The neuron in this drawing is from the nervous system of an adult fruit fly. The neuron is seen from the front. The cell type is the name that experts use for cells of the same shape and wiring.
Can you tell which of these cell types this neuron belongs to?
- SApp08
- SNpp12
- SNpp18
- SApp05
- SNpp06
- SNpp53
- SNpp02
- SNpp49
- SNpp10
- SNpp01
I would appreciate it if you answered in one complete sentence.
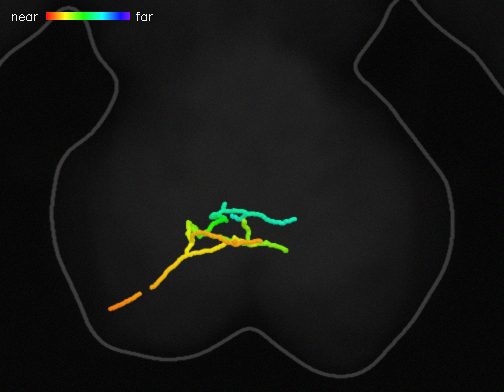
It is SNpp18 that is the cell type of the neuron.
